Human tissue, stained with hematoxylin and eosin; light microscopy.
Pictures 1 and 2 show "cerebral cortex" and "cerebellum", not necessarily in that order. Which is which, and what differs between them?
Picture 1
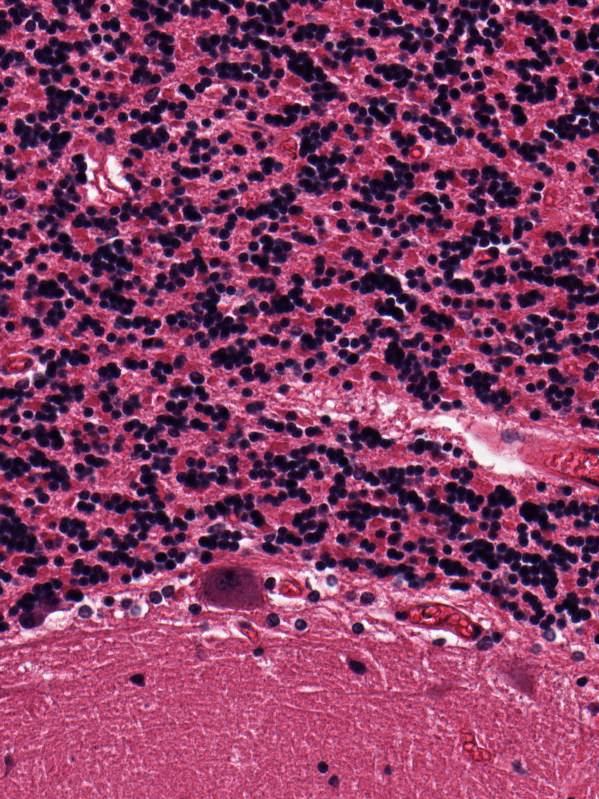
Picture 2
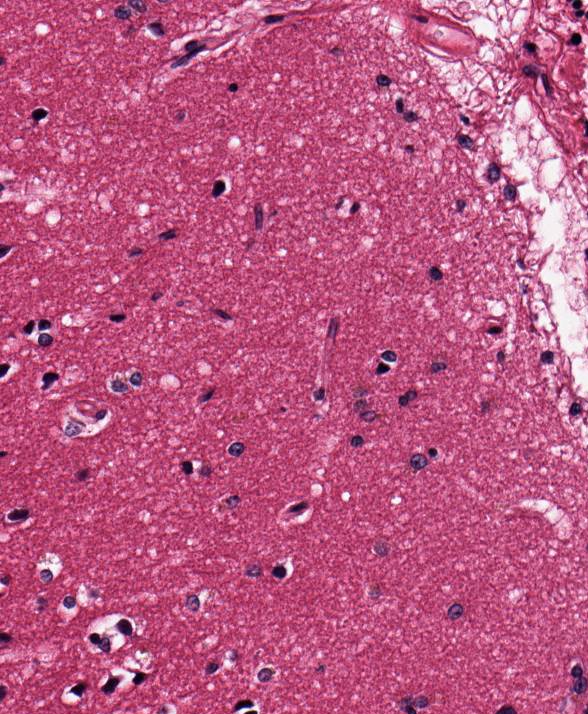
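Cerebellum is picture 1; cerebral cortex is picture 2. Check one, layout: picture 1 has densely packed small dark nuclei across its upper three-quarters, above a pale pink, sparsely nucleated layer at the bottom, whereas picture 2 is mostly a finely granular, fibrillary pink matrix.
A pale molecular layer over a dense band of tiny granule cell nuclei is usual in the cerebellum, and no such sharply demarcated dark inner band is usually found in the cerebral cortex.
Check two, nuclei: the crowded ones in picture 1 are round, deeply basophilic and almost without visible cytoplasm, while in picture 2 small, round, dark nuclei with little cytoplasm lie singly and fairly evenly spread.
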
